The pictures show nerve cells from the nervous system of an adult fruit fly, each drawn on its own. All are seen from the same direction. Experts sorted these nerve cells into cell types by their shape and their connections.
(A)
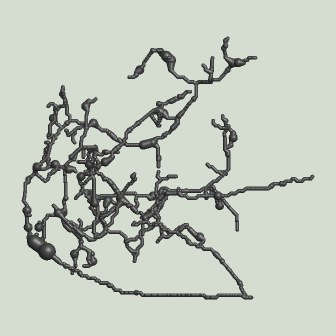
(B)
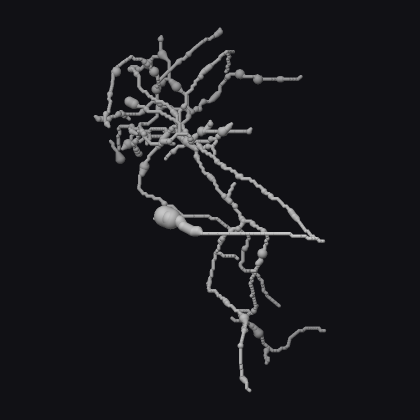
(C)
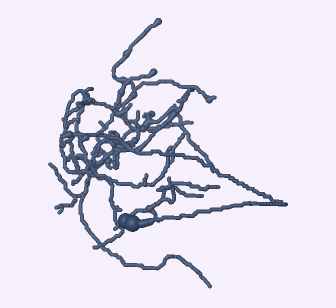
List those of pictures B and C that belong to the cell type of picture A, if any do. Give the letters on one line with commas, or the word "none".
none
